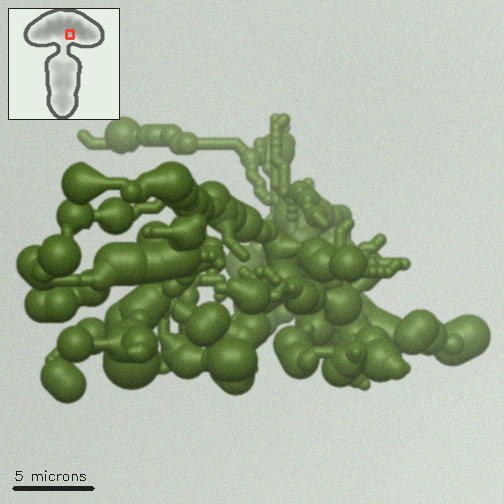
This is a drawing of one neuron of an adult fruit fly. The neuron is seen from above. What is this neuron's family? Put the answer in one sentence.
The family is hemilineage AOTUv3_ventral.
